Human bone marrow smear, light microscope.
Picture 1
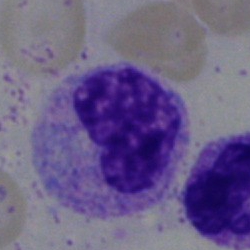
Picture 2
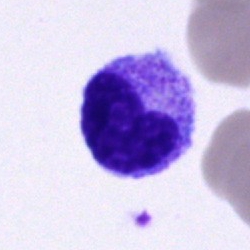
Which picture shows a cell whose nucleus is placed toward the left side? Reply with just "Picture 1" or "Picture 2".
Picture 2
